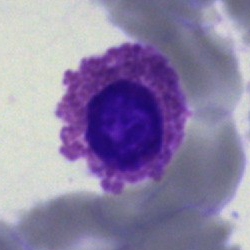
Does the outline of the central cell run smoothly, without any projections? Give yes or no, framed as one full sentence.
No, there is a ragged or frayed outline, or projections, blebs or tags, on this cell.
